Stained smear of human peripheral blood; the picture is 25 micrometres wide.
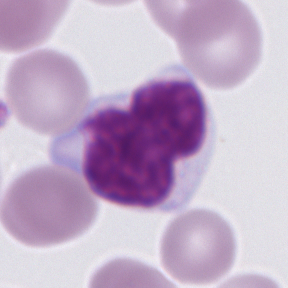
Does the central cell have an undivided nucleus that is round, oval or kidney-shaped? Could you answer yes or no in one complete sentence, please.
No, there are two or more separate lobes forming the nucleus.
